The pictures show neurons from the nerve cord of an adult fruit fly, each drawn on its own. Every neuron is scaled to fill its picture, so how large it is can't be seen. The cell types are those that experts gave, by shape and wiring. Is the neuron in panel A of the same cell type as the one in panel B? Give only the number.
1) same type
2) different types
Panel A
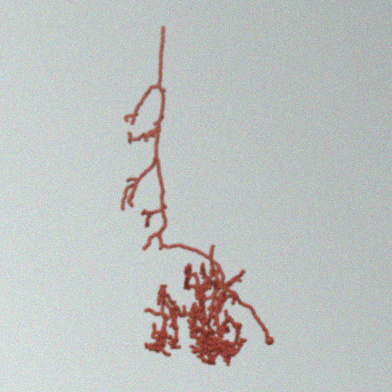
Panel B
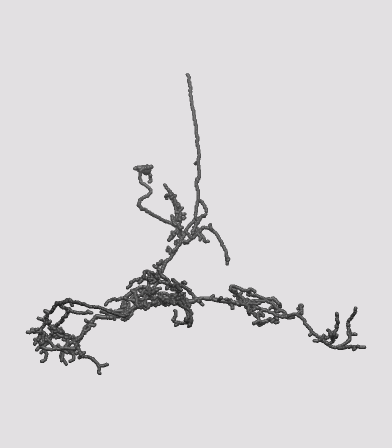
2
